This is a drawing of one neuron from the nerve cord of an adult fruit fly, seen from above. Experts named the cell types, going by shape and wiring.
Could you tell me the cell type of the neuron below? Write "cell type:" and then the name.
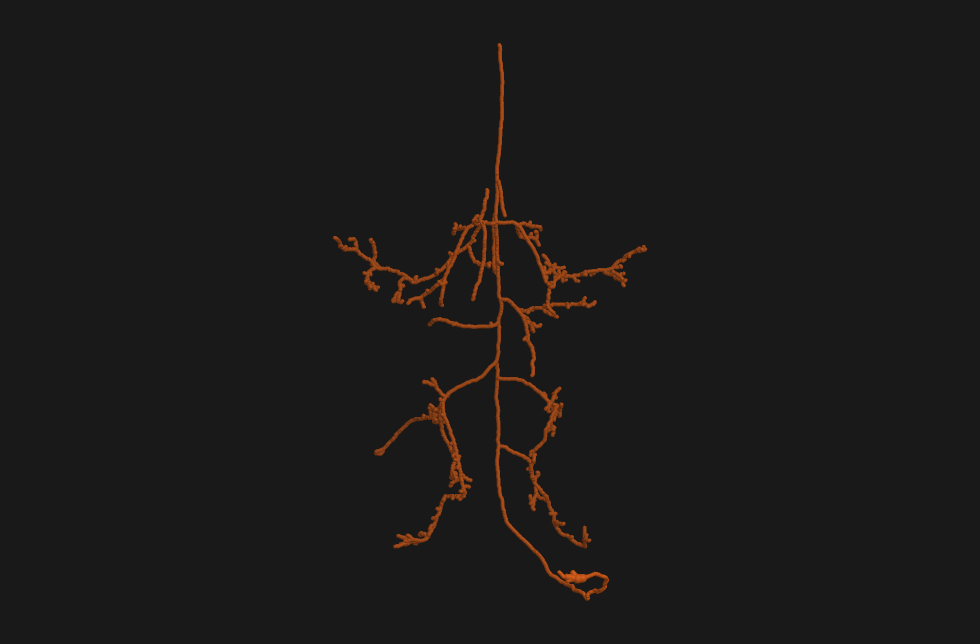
cell type: AN17A008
